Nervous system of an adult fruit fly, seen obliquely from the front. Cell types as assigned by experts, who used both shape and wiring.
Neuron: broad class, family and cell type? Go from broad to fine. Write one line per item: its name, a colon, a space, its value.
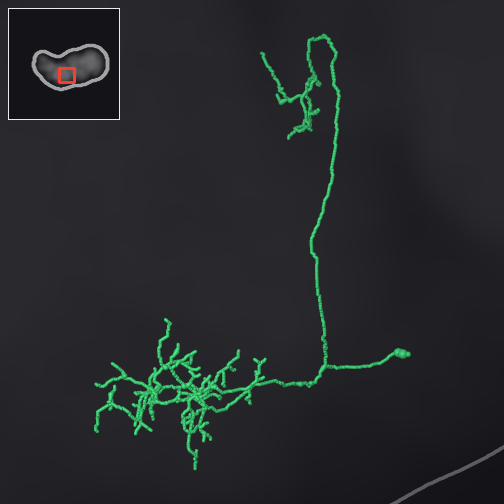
broad class: optic-lobe intrinsic neuron
family: MeLo
cell type: MeLo3a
